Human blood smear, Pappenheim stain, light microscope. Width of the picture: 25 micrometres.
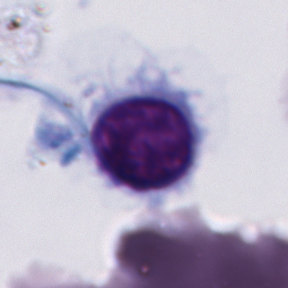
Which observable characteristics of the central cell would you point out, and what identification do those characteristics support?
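Many fine, hair-like projections border the cell outline. The cytoplasm is pale blue and contains no visible granules. Small pale blue fragments lie just to the left of the cell. The cell is a hairy cell.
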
